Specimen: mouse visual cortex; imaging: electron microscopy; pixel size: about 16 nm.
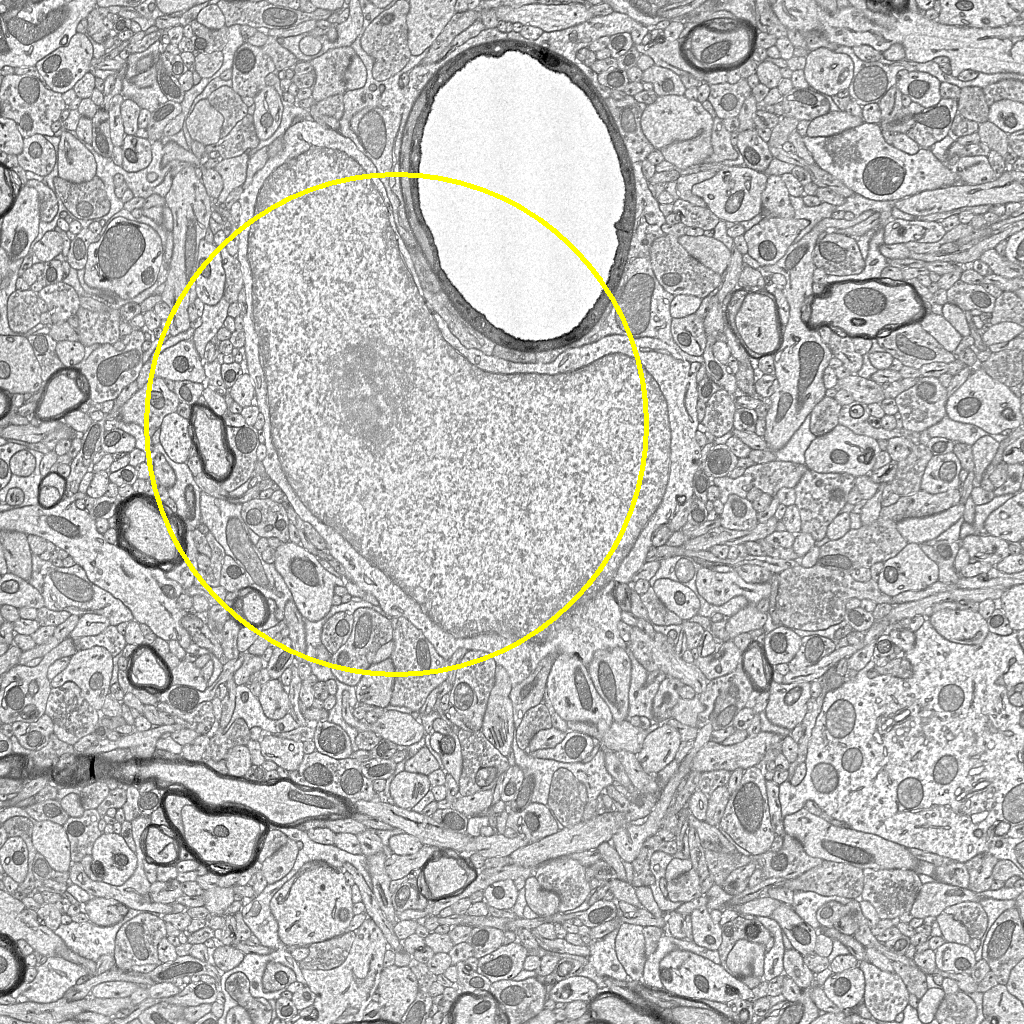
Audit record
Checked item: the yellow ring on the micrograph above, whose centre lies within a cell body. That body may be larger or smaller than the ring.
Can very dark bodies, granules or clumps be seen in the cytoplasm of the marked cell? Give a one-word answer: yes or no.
No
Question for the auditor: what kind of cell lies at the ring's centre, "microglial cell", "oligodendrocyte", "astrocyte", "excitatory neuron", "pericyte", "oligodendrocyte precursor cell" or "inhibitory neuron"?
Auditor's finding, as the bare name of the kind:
oligodendrocyte precursor cell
